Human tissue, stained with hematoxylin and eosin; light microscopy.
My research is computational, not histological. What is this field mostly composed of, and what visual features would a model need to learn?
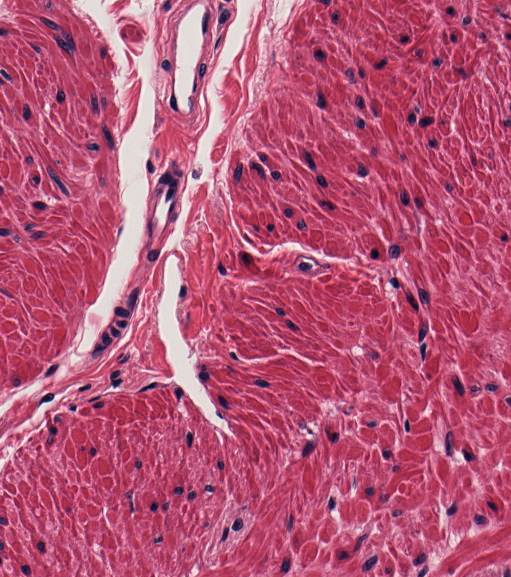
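Item one, the tissue: smooth muscle, in bundles of pink cells separated by thin connective tissue septa. Item two, the cut: across much of the field the cells are sectioned transversely, showing as many small rounded pink profiles.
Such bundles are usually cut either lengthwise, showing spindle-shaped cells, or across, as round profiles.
Item three: no cross-striations can be seen in the cells. Item four, the nuclei: dark blue, oval to elongated.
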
